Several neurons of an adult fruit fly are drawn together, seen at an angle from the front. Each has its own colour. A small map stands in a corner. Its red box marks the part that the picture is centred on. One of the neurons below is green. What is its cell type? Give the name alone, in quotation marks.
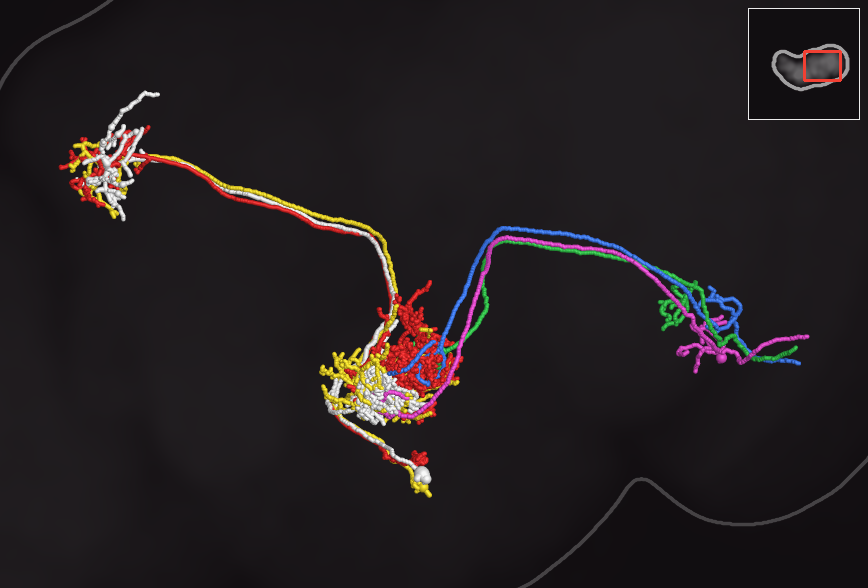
"ORN_DC3"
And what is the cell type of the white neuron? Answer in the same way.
"VA1v_vPN"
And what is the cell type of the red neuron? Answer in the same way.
"M_vPNml63"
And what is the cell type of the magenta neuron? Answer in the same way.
"ORN_VA1v"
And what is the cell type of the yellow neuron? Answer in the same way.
"M_vPNml65"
